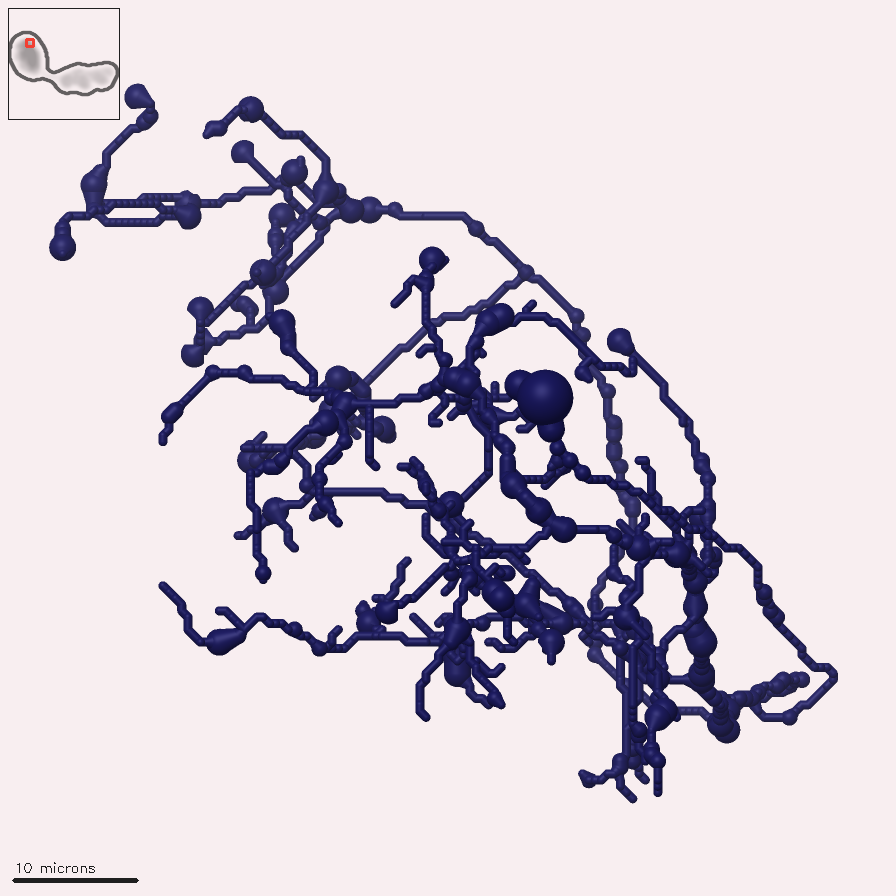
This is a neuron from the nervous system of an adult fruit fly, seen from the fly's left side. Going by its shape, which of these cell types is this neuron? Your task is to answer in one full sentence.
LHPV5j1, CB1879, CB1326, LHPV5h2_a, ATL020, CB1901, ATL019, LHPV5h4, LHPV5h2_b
This neuron belongs to the cell type LHPV5h2_b.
